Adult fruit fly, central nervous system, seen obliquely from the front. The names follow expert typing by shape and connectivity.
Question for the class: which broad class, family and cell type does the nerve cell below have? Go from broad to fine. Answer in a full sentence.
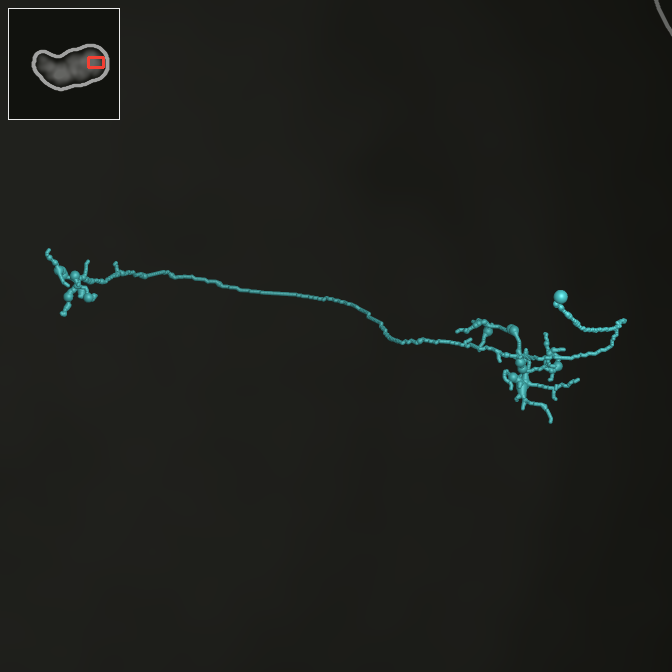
An optic-lobe intrinsic neuron of the Tm family, type Tm5b.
